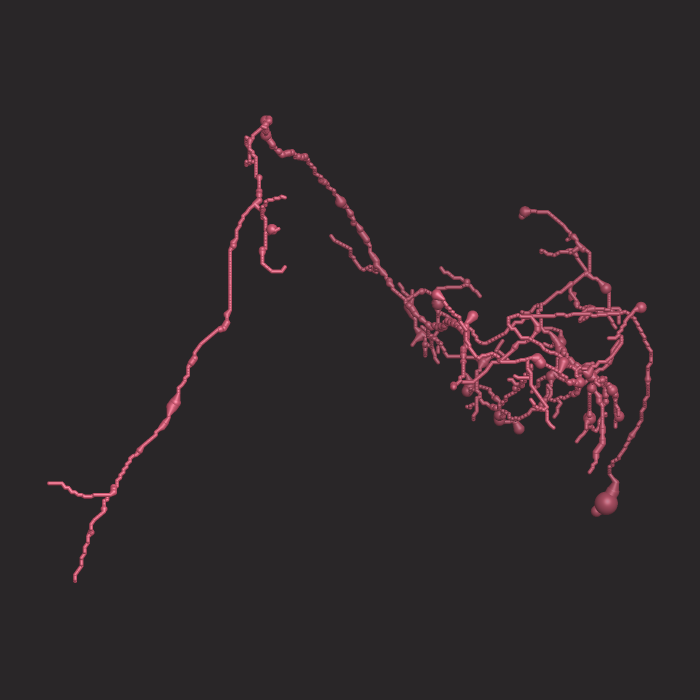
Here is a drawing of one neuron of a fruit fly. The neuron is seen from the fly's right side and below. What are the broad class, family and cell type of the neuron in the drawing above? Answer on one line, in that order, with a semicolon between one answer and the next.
central-brain intrinsic neuron; hemilineage SLPad1_anterior; CB3049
